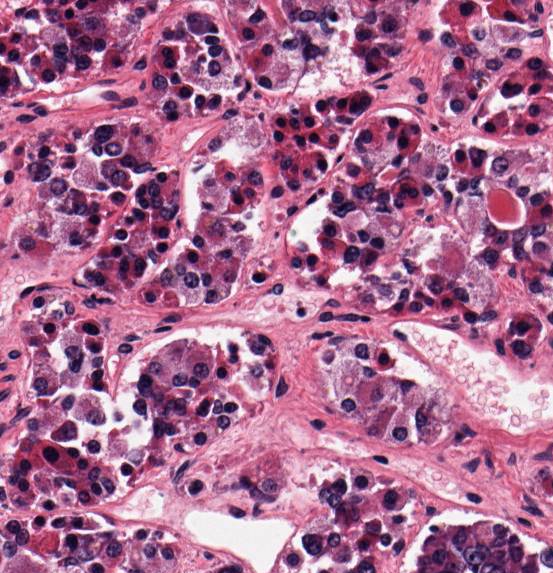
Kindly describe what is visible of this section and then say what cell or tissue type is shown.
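Rounded nests everywhere, divided by thin connective tissue strands. Within each, a mix: some cells with bright red cytoplasm, others pale grey-violet. Their nuclei look round, dark, fairly uniform in size. Upper right, one round, smooth, deep pink globule sits in a nest. This is pituitary.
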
